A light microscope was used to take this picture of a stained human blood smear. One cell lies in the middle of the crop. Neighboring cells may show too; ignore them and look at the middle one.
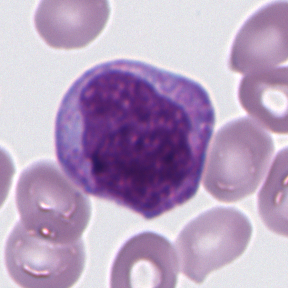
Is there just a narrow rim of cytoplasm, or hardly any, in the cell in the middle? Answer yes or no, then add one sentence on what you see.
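Yes. The nucleus fills most of the cell and has an irregular, folded outline.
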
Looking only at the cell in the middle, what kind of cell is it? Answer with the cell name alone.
atypical promyelocyte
